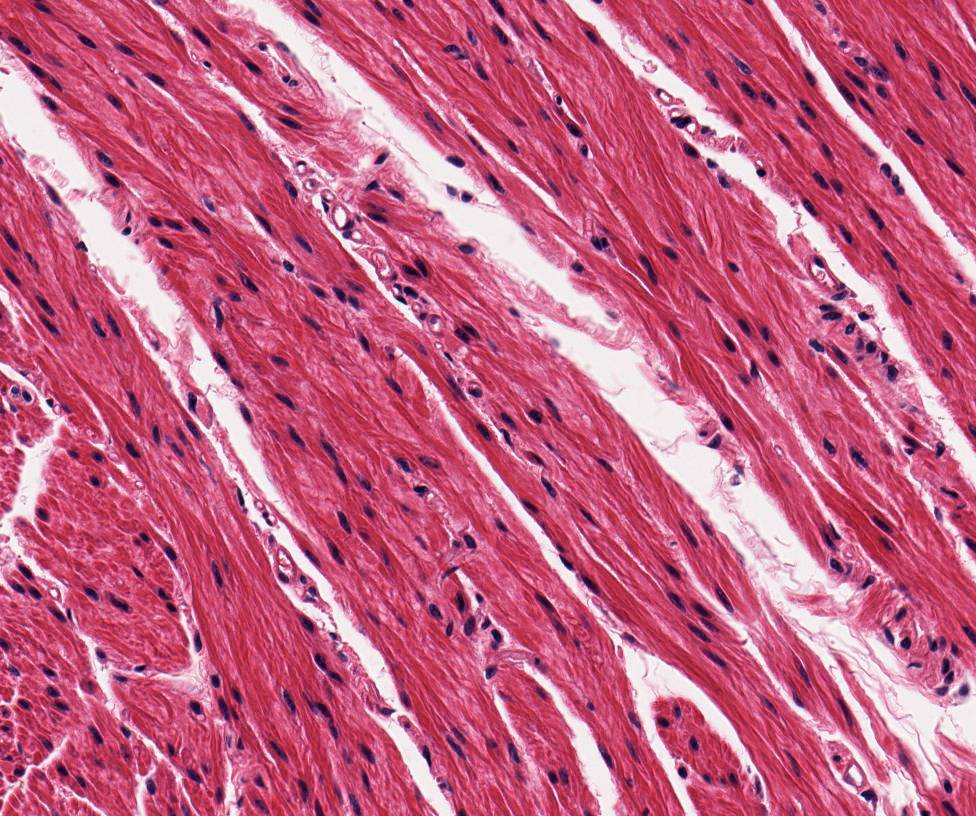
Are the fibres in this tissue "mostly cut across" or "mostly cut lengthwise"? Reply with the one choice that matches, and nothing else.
Mostly cut lengthwise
